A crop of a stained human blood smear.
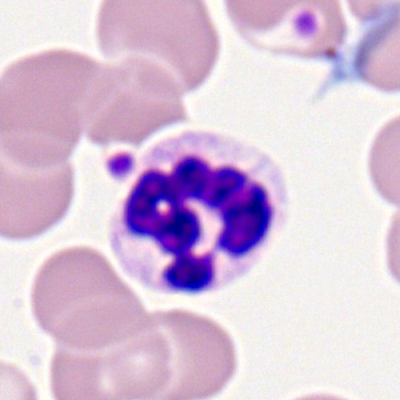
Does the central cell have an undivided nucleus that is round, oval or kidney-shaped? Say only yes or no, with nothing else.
No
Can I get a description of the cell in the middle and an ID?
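Looking closely, the chromatin is dense, dark purple and clumped, and I find no nucleoli in the nucleus. The cytoplasm holds only fine, faint granules, with no large orange-red ones, and no vacuoles either. So this is a segmented neutrophil.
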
